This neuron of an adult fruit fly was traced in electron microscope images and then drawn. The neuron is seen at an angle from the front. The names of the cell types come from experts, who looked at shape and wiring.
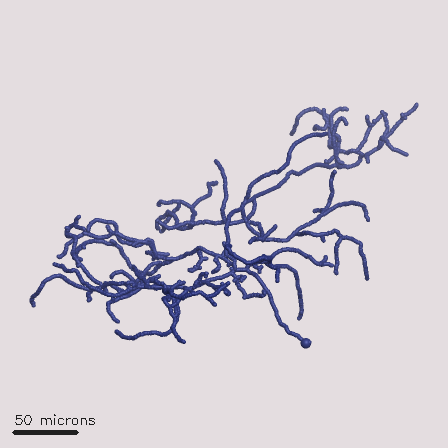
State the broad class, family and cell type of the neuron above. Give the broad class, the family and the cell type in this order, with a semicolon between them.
nerve-cord intrinsic neuron; hemilineage 12A; IN12A027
